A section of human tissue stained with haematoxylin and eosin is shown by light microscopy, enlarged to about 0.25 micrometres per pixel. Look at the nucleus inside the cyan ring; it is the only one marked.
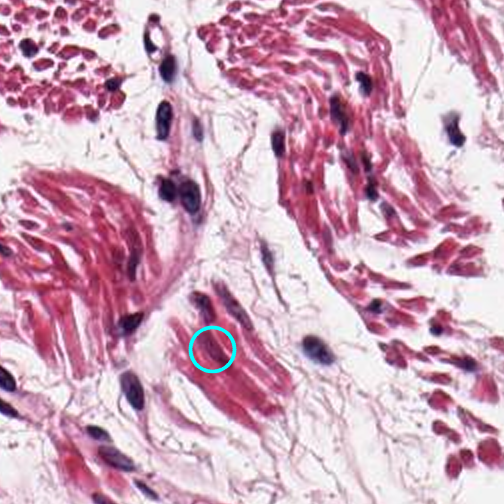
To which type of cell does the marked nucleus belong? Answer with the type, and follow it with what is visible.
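The marked nucleus belongs to a smooth muscle cell. The nucleus is long and slender, dark purple, and runs lengthwise along the cell rather than across it. The nucleus is thinner than the plumper oval dark nuclei scattered in the pale tissue nearby. The cytoplasm is strong pink-red with faint lengthwise streaks, drawn out into a long band. The cell lies side by side with other parallel, elongated pink cells, forming a small bundle that runs diagonally. This bundle is surrounded by pale, loose, wispy fibres.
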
